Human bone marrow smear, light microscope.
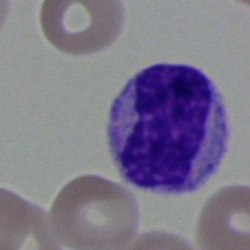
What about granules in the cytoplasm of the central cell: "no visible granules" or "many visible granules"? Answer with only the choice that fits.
No visible granules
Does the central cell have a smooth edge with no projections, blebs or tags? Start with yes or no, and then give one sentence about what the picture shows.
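Yes. The cell outline is round and smooth.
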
